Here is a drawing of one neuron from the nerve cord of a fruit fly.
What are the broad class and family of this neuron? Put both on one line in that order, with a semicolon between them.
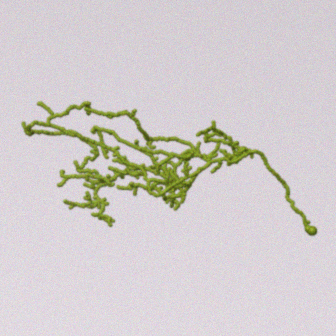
nerve-cord intrinsic neuron; hemilineage 20A.22A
